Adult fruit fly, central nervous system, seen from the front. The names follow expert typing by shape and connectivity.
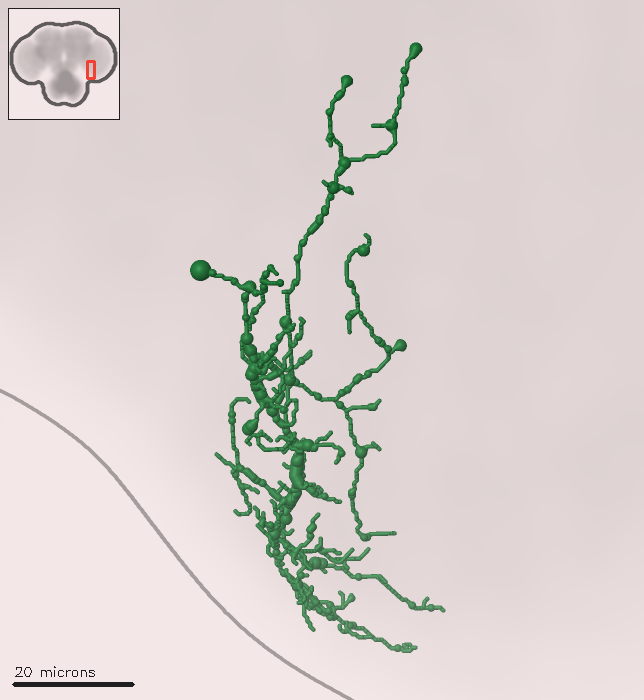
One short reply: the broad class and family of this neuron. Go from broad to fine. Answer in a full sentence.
An optic-lobe intrinsic neuron of the Cm family.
